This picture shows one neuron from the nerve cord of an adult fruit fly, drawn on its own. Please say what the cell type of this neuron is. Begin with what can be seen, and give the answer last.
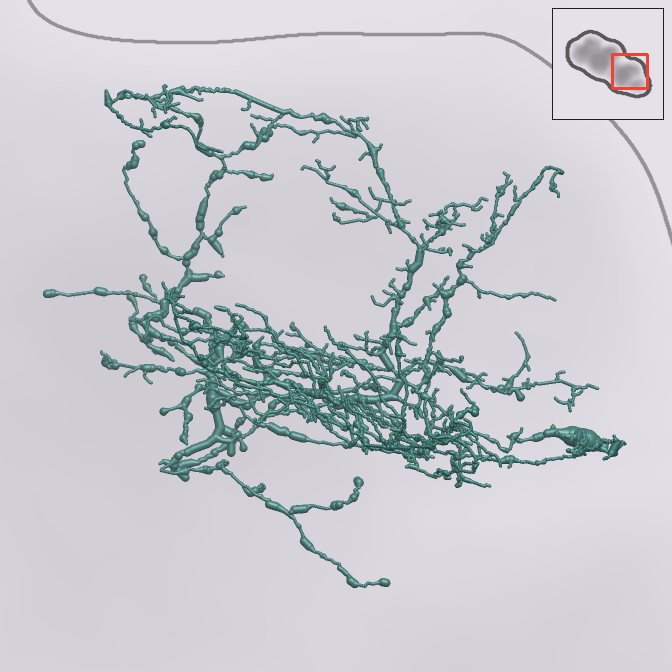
The picture shows more than a hundred branch ends. As drawn here it is about as wide as it is tall. This is a nerve-cord intrinsic neuron. It is of cell type IN19A034.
